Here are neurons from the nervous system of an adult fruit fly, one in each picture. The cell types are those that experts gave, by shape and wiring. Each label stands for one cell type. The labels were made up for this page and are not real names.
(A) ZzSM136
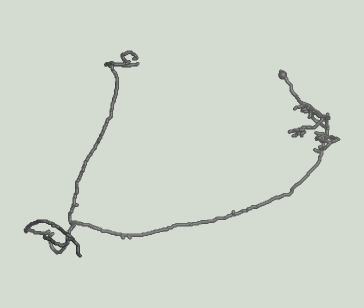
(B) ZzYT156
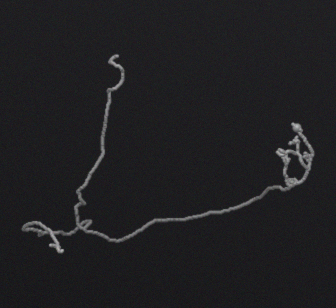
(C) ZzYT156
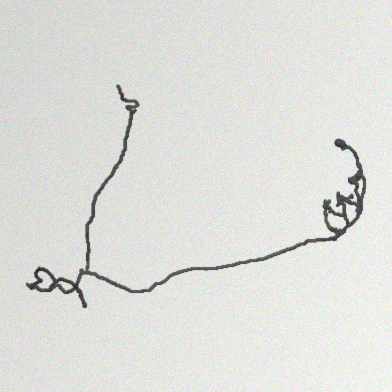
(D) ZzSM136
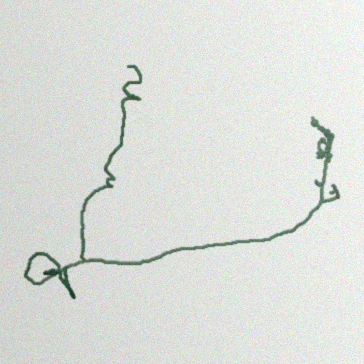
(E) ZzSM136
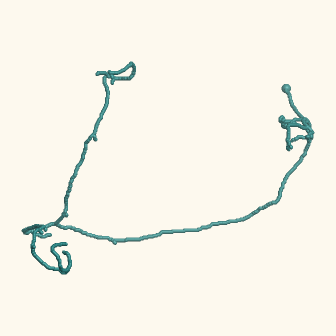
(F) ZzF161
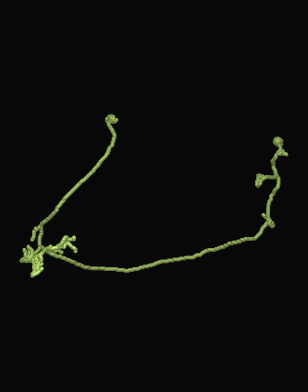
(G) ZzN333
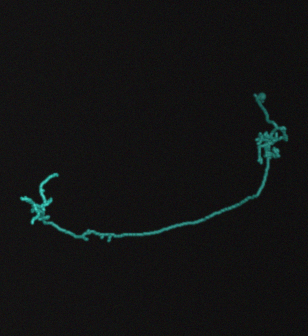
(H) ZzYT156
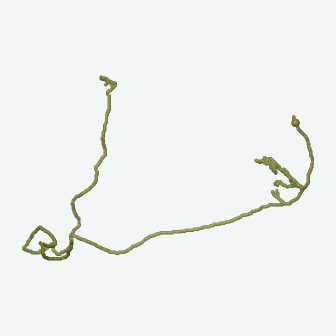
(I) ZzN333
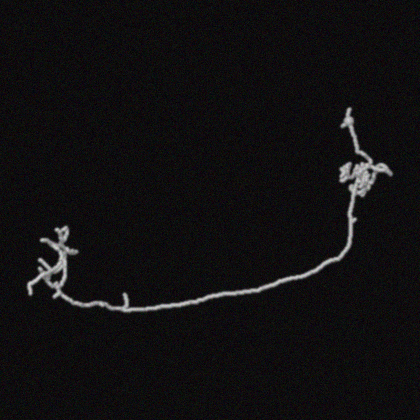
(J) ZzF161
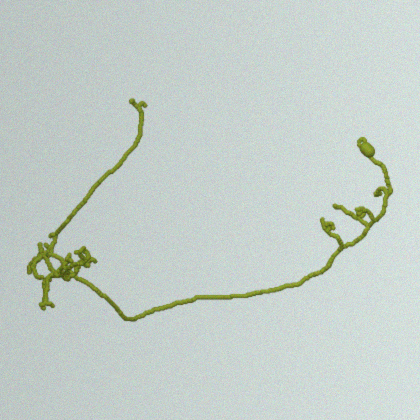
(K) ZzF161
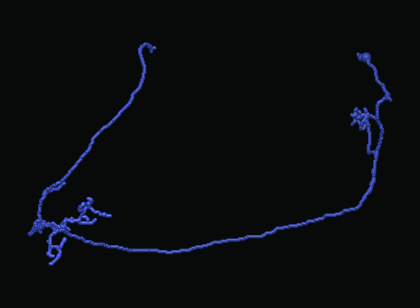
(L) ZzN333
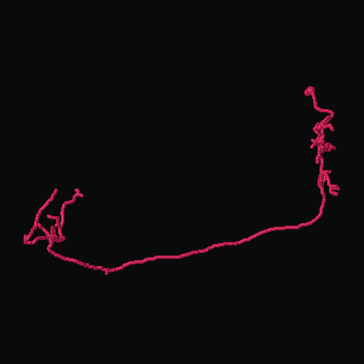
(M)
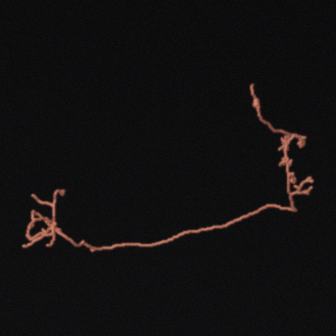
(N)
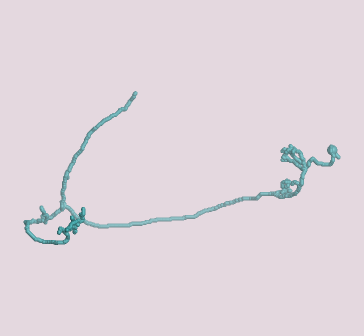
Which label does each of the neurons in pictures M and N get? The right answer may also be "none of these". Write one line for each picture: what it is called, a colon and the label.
M: ZzN333
N: none of these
